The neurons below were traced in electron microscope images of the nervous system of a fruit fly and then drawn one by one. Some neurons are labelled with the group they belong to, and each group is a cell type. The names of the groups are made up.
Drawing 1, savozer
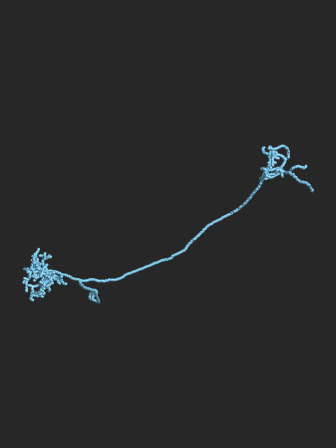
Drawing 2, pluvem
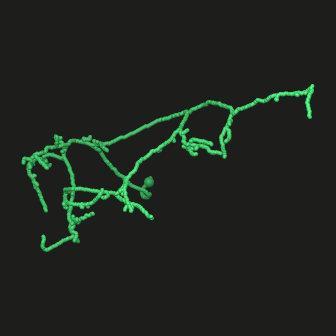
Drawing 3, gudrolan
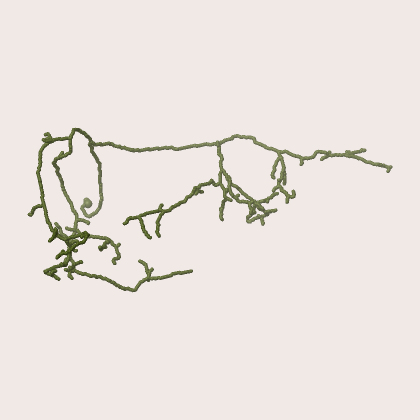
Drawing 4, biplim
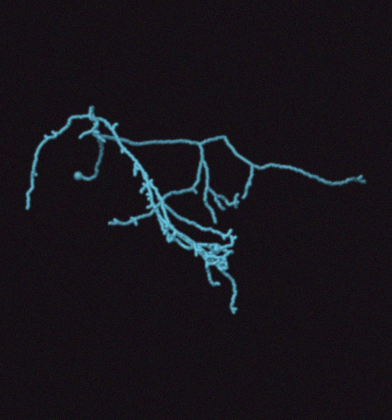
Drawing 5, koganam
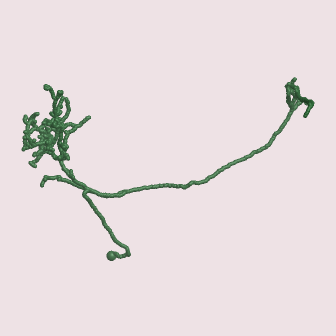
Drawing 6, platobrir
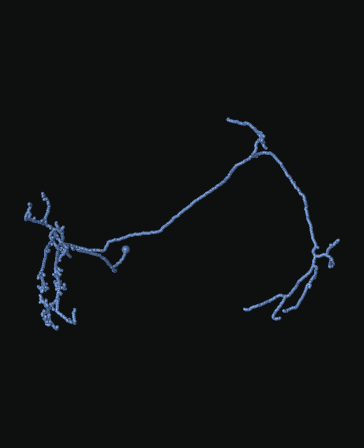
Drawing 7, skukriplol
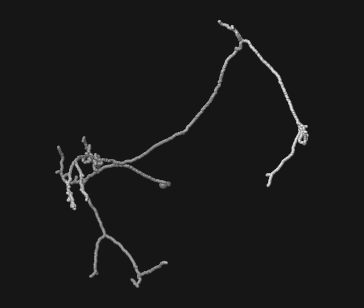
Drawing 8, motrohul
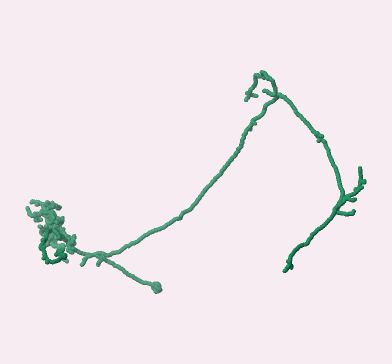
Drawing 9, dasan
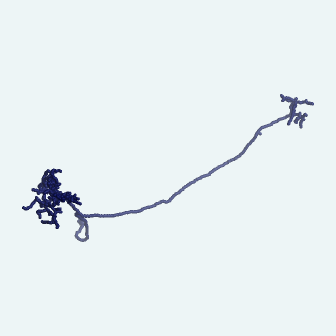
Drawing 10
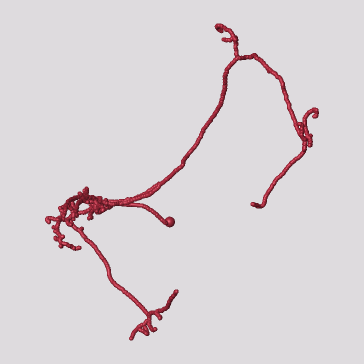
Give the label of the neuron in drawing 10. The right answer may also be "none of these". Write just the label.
skukriplol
